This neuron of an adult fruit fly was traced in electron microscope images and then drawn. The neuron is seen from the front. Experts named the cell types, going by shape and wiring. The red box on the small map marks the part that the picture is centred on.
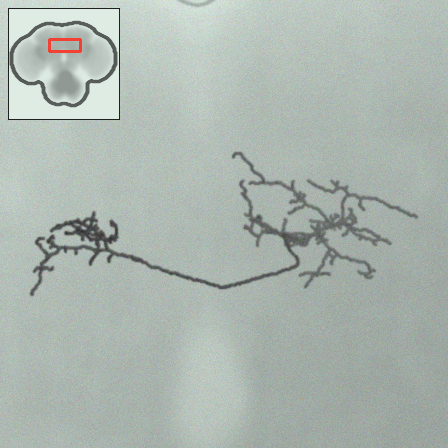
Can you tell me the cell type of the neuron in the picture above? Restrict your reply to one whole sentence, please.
This neuron is classified under the cell type CB3010.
